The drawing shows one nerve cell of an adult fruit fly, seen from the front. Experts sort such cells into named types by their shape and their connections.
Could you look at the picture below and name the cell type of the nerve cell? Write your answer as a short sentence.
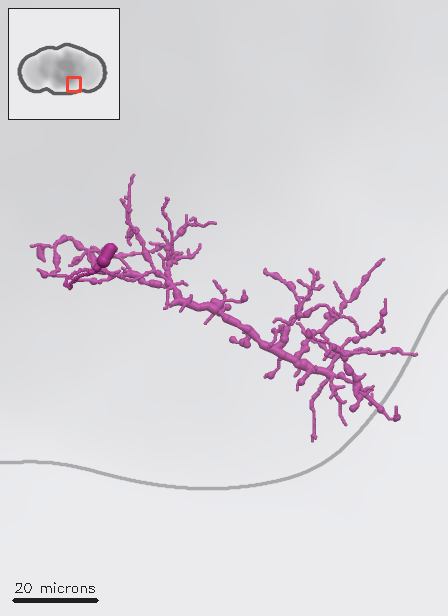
The cell type is IN09A027.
